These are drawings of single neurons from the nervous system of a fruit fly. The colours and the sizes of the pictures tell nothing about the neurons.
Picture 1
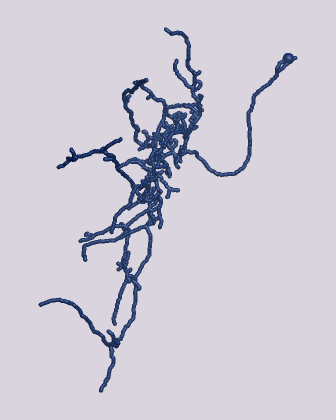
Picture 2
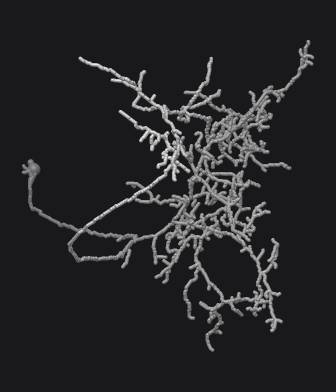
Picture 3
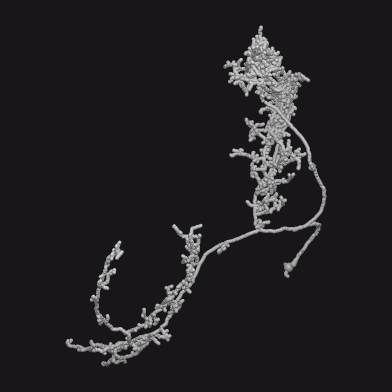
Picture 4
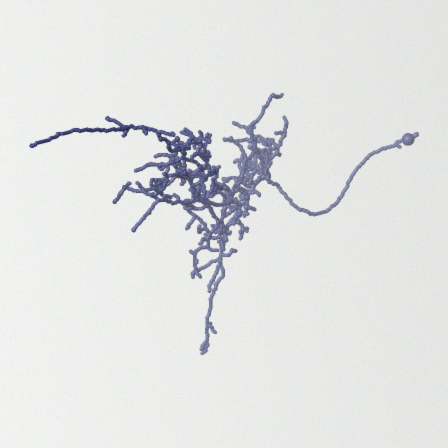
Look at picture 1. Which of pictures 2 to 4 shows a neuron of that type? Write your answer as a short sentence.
Picture 4 shows a neuron of the same cell type.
